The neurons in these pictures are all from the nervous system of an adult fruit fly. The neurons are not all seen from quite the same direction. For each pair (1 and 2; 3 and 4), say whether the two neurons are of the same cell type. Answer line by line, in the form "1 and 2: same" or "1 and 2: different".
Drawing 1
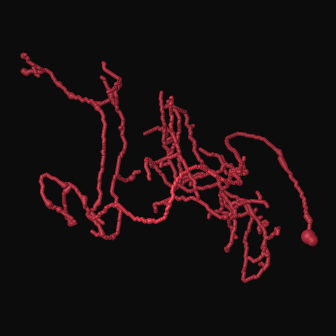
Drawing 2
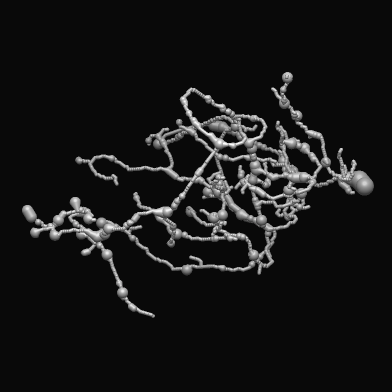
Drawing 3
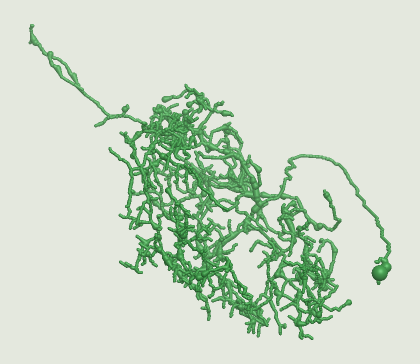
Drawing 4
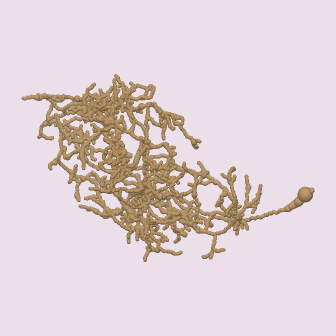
1 and 2: different
3 and 4: same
